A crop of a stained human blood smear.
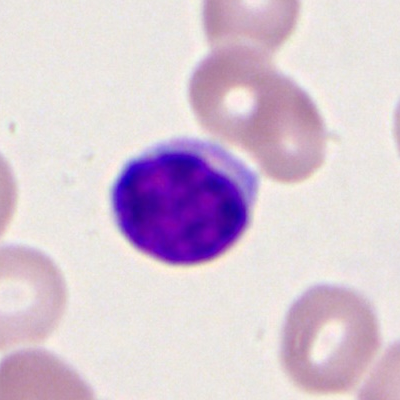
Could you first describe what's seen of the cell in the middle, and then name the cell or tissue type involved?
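Scant, pale blue cytoplasm shows mainly as a thin crescent along the upper right side of the nucleus. No granules are visible in it, and the cell surface has no projections. This is a lymphocyte.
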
